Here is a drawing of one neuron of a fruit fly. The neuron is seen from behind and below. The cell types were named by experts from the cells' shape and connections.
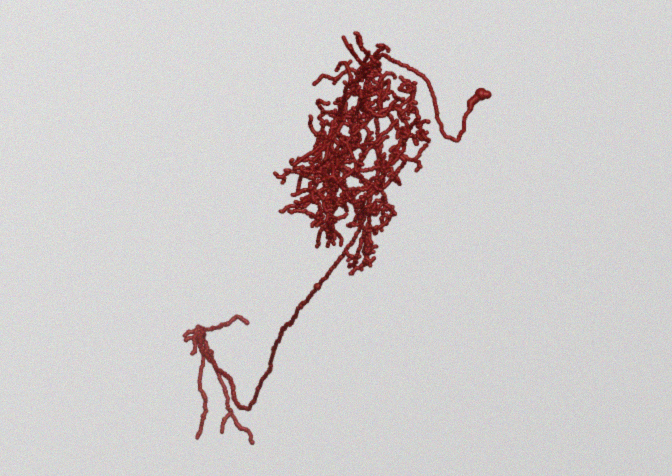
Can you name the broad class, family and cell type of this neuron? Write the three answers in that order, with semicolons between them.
ascending neuron; hemilineage 11B; AN11B008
